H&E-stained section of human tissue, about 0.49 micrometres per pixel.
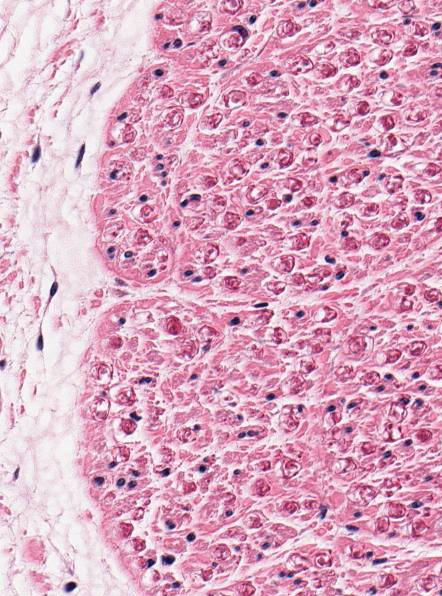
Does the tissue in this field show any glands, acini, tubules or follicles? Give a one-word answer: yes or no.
No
